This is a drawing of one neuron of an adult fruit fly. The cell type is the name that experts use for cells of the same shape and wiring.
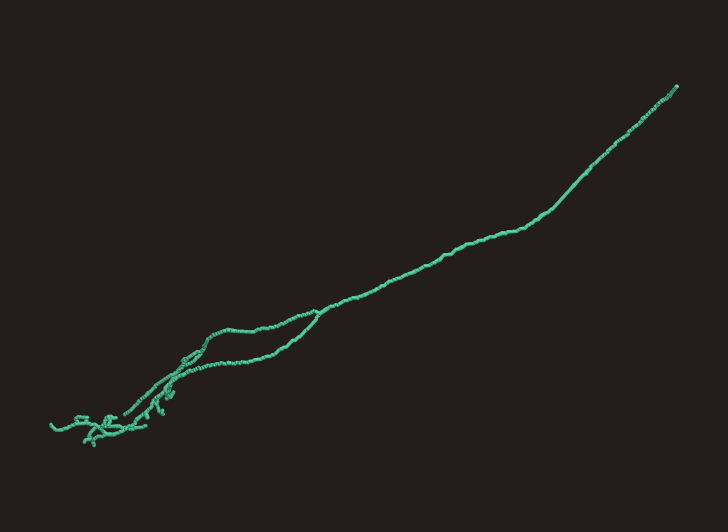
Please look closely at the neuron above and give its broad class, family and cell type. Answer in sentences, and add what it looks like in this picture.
This is a sensory neuron entering the brain. The name of its family is class mechanosensory. Its cell type is BM. The drawing shows no cell body. In this view it is wider than it is tall.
